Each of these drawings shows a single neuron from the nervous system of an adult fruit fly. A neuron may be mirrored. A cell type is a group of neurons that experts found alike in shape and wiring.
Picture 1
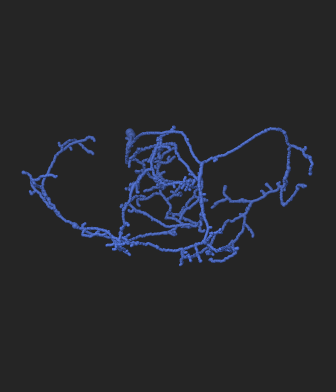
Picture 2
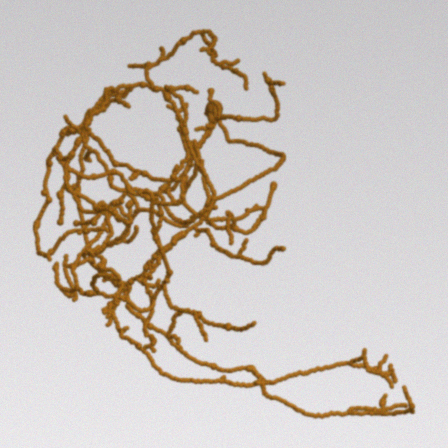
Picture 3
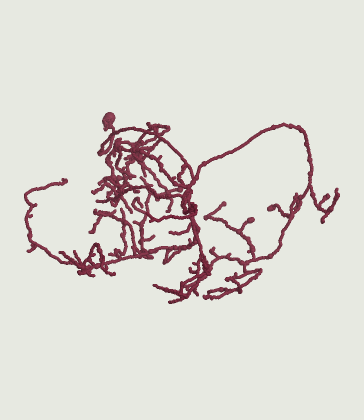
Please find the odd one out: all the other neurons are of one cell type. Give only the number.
2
